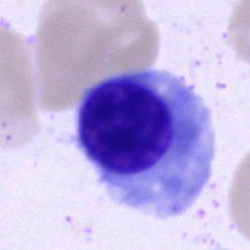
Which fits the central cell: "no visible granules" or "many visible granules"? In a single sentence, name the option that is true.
The cell's cytoplasm contains no granules that can be seen.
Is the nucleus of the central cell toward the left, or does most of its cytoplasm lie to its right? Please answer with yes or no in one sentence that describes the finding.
Yes, in this cell the nucleus is positioned toward the left.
